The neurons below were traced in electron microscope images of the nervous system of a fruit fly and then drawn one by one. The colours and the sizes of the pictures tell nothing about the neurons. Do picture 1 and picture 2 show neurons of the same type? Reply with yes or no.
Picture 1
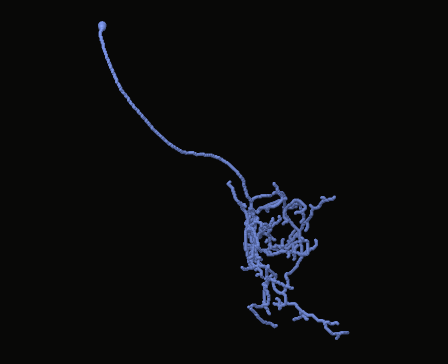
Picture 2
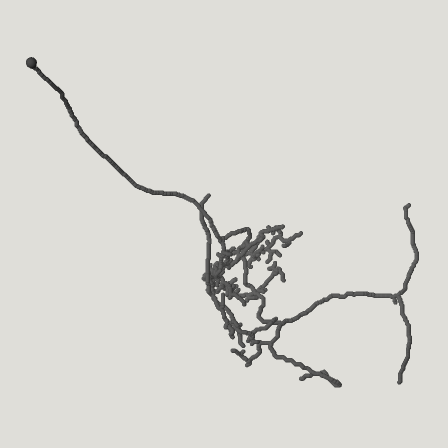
no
